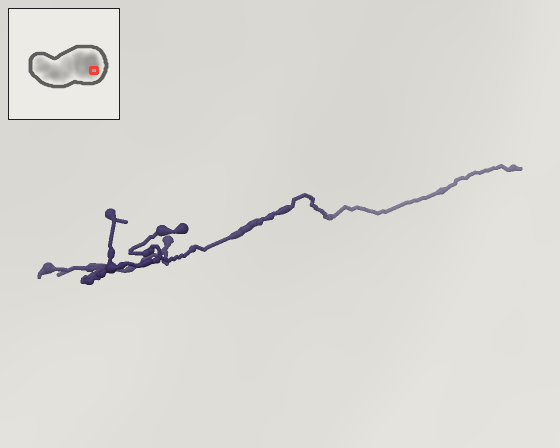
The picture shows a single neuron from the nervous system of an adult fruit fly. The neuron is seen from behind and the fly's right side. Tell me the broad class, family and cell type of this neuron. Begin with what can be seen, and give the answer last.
No cell body is drawn. There are a dozen or fewer branch ends. Its broad class is sensory neuron entering the brain. Its family is called class olfactory. The cell type is ORN_VL1.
